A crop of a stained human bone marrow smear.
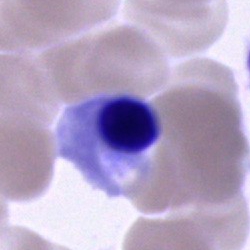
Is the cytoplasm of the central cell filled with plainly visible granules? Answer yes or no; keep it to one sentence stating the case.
No, the cytoplasm of the cell shows no visible granules.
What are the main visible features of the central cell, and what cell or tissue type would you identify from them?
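Uniformly dense, very dark chromatin with no visible pattern fills a nucleus set off-centre toward the upper right. Most of the cytoplasm lies to the left of and below the nucleus. The outline is irregular and angular rather than round. This is an erythroblast.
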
